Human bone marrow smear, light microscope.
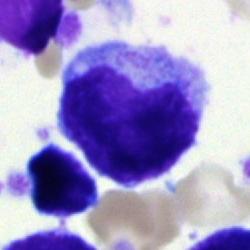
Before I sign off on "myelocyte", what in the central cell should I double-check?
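The central cell is a myelocyte. Its nucleus fills most of the cell and has a shallow indentation along its upper border. Pale bluish-lilac cytoplasm lies mainly above the nucleus, with fine pinkish-purple granules scattered through it.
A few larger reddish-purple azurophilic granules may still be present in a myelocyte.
The granules described in this cell are the fine pinkish-purple ones.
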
